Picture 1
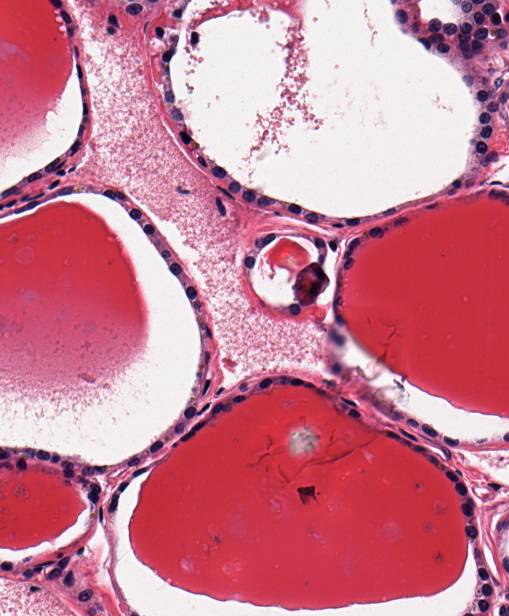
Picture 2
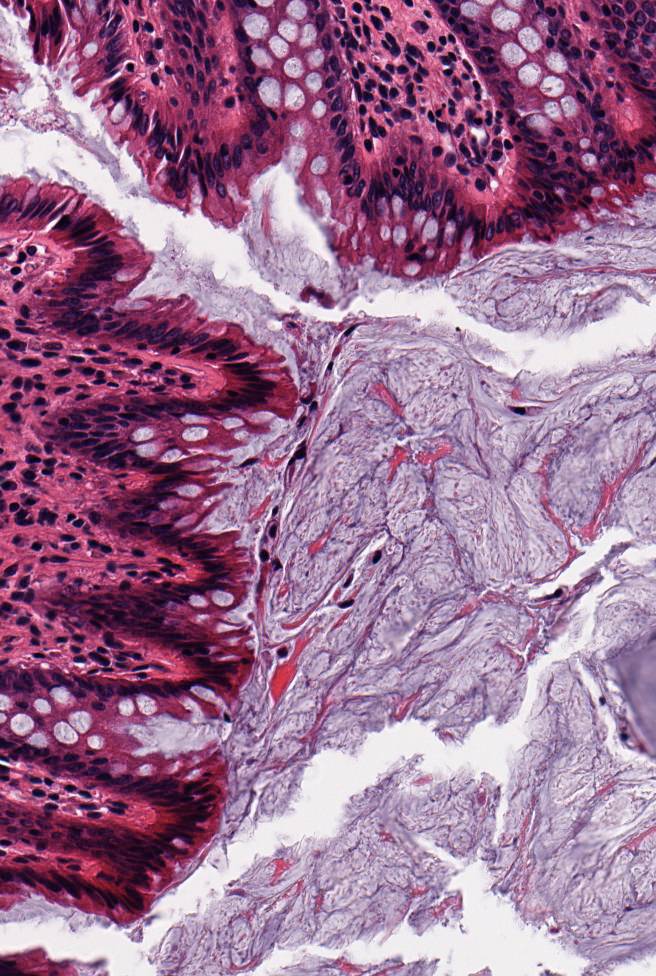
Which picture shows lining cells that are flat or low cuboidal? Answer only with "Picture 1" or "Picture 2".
Picture 1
